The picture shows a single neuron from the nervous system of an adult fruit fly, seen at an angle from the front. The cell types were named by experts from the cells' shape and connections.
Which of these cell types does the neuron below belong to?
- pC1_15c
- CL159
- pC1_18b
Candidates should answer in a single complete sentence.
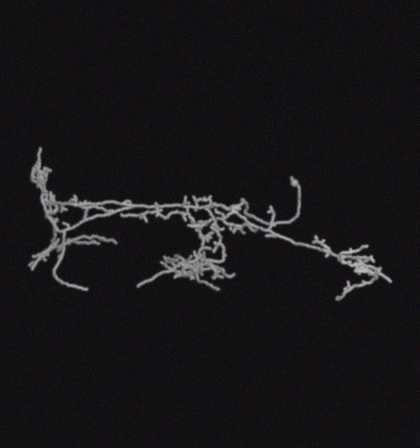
Regarding its cell type, the neuron is CL159.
